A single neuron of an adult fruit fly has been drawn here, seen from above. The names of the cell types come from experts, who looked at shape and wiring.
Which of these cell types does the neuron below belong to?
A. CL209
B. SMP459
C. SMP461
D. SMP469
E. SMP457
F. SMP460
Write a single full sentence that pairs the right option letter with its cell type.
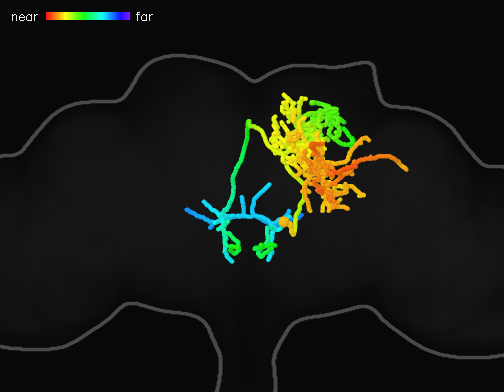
The neuron's cell type is SMP457, which is option E.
